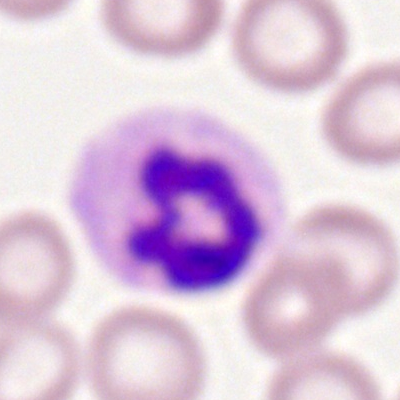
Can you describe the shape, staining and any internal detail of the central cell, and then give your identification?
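Roughly round outline on this one. See how the nuclear lobes curve around a pale gap in the middle, making a rough ring. Chromatin's dense and stains dark purple, and there's plenty of pale pinkish-lilac cytoplasm. That's a segmented neutrophil.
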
